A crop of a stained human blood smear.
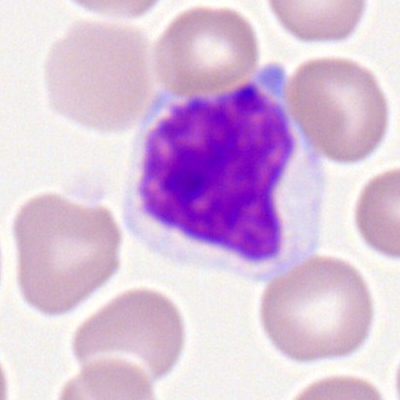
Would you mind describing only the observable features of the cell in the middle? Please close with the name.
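Outline irregular and angular, not round. Nucleus fills most of the cell. Cytoplasm pale blue, no granules visible. Cell: lymphocyte.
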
